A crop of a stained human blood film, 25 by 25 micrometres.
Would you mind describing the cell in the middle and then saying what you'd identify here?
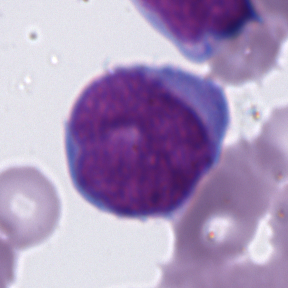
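A single pale area is present near the middle of the nucleus. The cytoplasmic rim is broadest on the upper right side of the cell. Neither granules nor vacuoles are seen in the cytoplasm. The cell is a myeloblast.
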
